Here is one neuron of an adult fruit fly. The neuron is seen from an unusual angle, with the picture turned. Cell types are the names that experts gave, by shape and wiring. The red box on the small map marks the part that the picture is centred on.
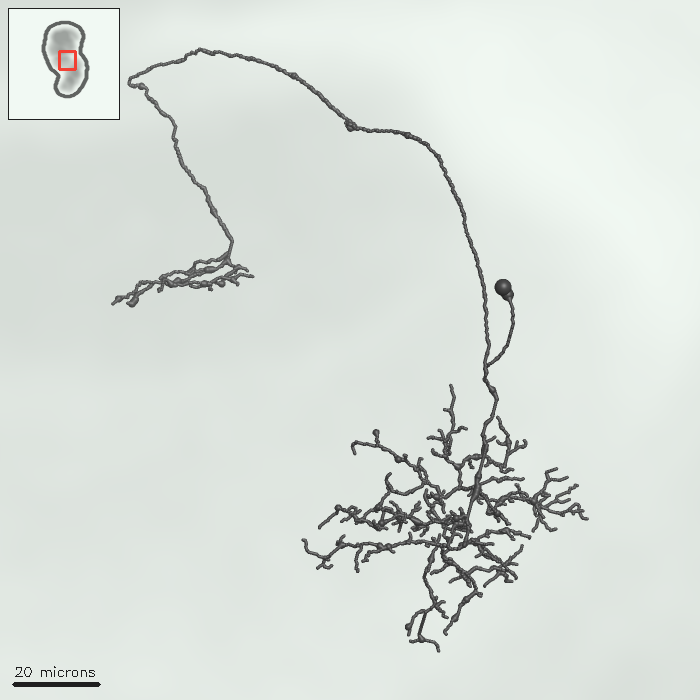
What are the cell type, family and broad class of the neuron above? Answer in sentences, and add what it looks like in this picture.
Its cell type is MeLo2. Its family is MeLo. It is an optic-lobe intrinsic neuron. The cell body can be seen on the right of the picture. By the scale bar it is about 140 microns tall in this view. Dozens of branch ends can be seen.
